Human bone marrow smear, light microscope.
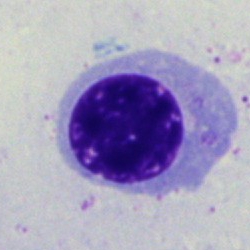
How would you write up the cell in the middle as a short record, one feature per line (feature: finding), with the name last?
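Outline: roughly oval, a little irregular
Nucleus: off-centre, toward the left
Cytoplasm rim: wider on the right of the nucleus than on the left
Granules: none distinct
Name: erythroblast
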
